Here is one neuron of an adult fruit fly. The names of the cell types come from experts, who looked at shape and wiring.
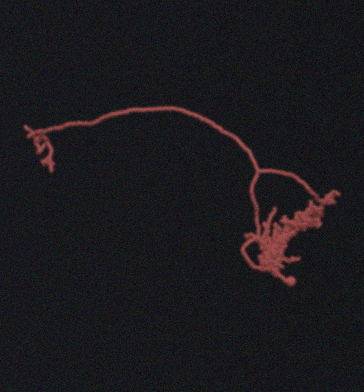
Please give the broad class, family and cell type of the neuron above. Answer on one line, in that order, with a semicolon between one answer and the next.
central-brain intrinsic neuron; hemilineage ALl1_ventral; CB3631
